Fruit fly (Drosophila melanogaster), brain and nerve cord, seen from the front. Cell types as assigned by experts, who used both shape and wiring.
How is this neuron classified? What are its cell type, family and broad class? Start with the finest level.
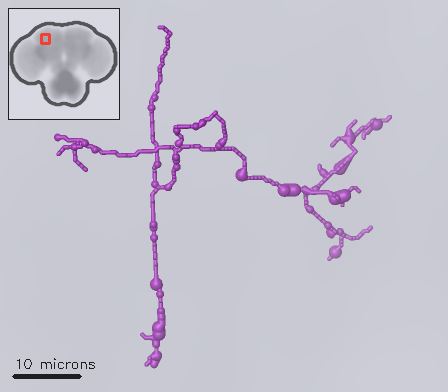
PVLP009; hemilineage SLPad1_anterior; central-brain intrinsic neuron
